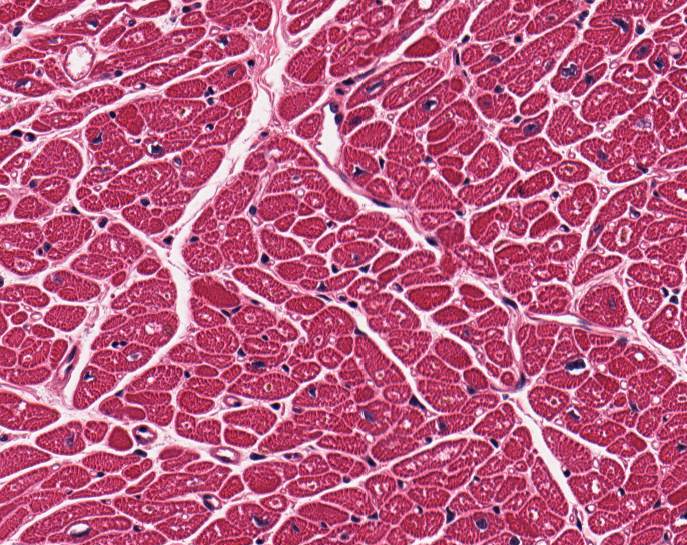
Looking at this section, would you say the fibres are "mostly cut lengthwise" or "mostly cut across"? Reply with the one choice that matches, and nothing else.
Mostly cut across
